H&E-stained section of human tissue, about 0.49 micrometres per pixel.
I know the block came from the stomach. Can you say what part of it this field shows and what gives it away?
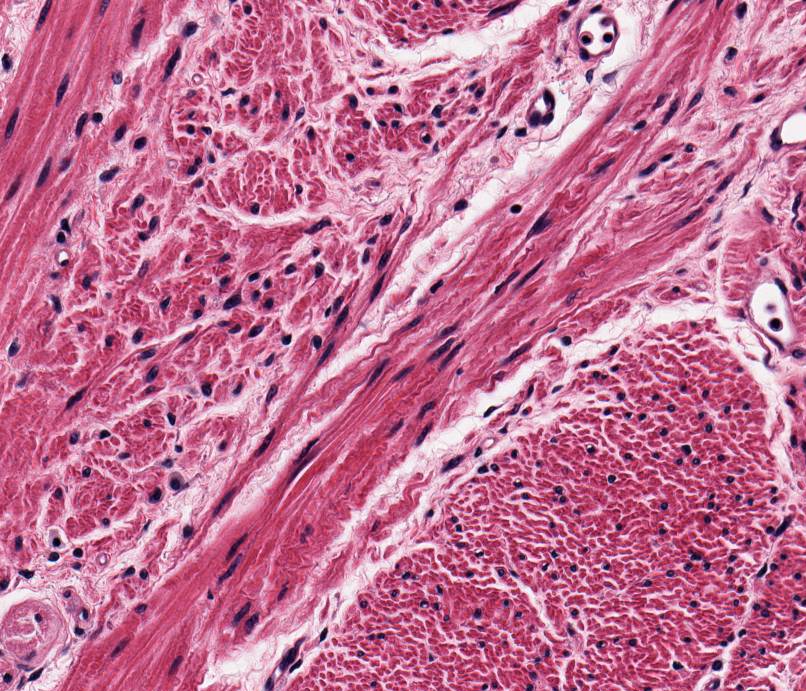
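The field shows smooth muscle. Its pink cytoplasm shows no cross-striations. In the central longitudinal band the nuclei are elongated and spindle-shaped, parallel to the fibres; the large lower-right bundle, cut across, shows many small fibre profiles with scattered small round nuclei.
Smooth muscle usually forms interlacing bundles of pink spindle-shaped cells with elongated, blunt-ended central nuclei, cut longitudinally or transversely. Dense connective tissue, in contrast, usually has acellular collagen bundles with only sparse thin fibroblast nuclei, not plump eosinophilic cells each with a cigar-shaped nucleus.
Pale loose connective tissue separates the bundles.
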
